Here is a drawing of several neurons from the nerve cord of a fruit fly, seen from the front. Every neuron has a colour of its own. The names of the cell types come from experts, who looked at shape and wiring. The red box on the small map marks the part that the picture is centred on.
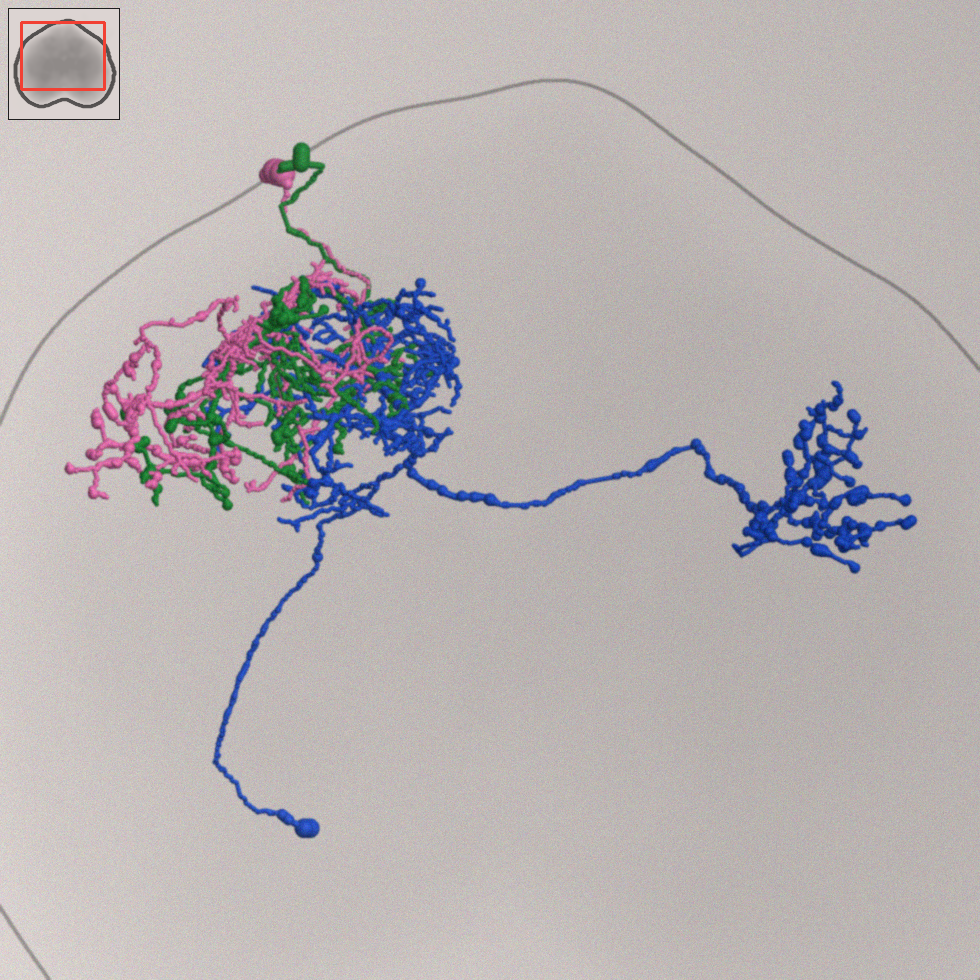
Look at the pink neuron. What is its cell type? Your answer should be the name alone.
IN03B063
